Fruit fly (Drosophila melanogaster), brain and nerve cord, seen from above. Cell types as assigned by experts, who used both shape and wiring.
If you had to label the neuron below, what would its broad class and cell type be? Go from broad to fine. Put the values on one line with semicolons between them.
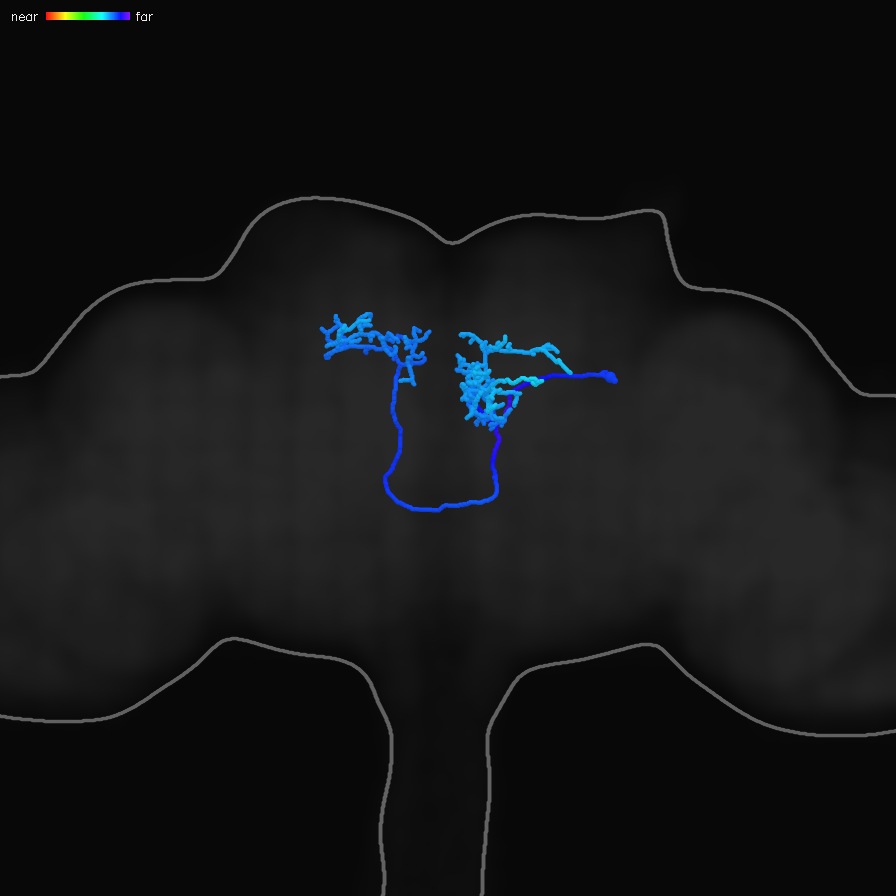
central-brain intrinsic neuron; GNG249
